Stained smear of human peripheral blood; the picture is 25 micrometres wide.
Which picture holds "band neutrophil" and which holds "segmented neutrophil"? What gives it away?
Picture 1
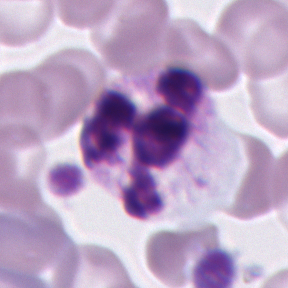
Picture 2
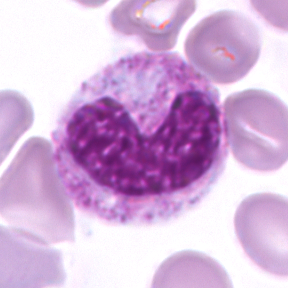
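Picture 1 is the segmented neutrophil; picture 2 is the band neutrophil. Start with the nucleus: in picture 1 it is split into several separate lobes, while in picture 2 it is a single kidney-shaped nucleus with a deep notch on its upper side.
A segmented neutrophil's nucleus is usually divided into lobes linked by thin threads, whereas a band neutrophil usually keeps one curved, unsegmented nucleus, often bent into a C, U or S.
Both cells show dark purple chromatin, densely clumped in picture 1 and coarsely clumped in picture 2, and neither nucleus shows nucleoli.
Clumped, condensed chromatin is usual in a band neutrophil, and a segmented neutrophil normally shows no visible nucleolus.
In the cytoplasm, picture 1 has fine violet granules on a pale pinkish-lilac ground, and picture 2 has fine purplish-pink granules scattered throughout, with paler cytoplasm where it fills the notch. The cell in picture 2 has a round, smooth outline.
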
